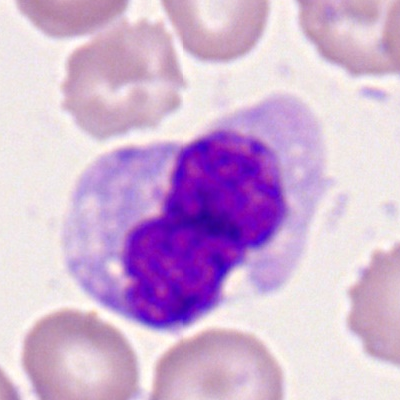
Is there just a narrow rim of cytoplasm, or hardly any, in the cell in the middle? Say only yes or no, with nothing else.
No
